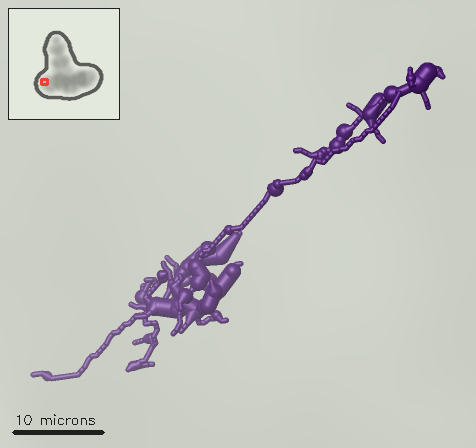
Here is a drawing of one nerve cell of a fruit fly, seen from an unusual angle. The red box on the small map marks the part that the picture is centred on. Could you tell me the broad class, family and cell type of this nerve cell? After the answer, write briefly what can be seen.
It is an optic-lobe intrinsic neuron. Its family is Mi. It is of cell type Mi9. From left to right in the picture it spans about 45 microns. In this view it is wider than it is tall.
